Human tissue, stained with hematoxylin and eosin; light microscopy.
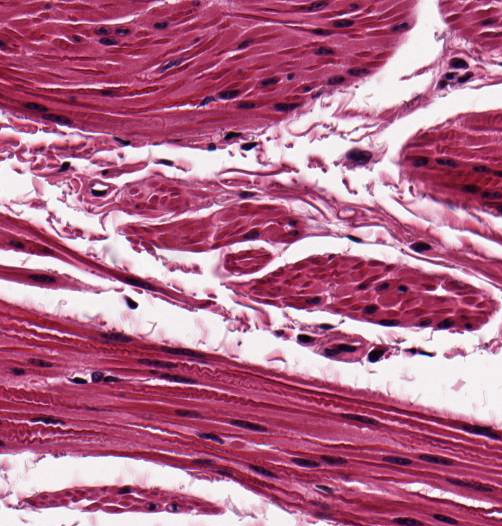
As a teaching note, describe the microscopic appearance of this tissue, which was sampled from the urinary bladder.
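The field consists of bundles of smooth muscle separated by looser connective tissue. Across the middle, smaller muscle bundles are cut obliquely and lie separately within loose connective tissue. The muscle nuclei are elongated and dark, lying along the length of the cells. The pink muscle cytoplasm shows no cross-striations.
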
